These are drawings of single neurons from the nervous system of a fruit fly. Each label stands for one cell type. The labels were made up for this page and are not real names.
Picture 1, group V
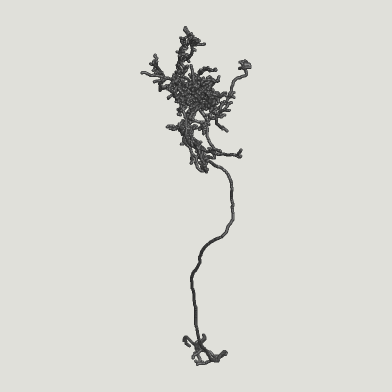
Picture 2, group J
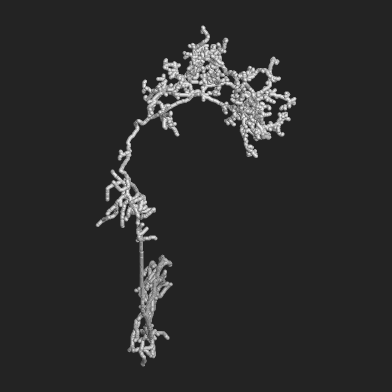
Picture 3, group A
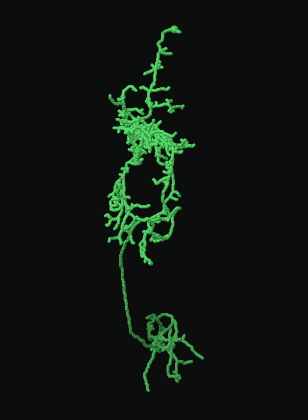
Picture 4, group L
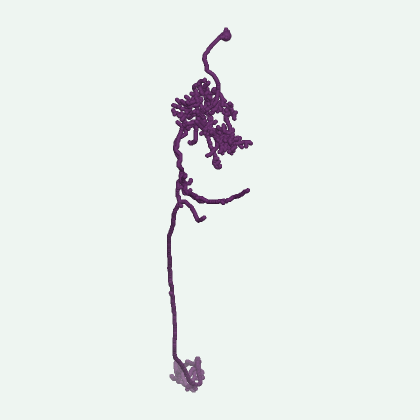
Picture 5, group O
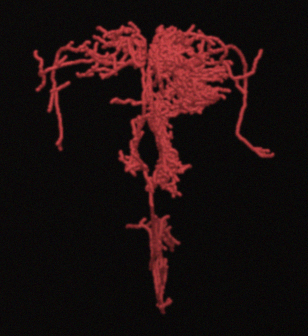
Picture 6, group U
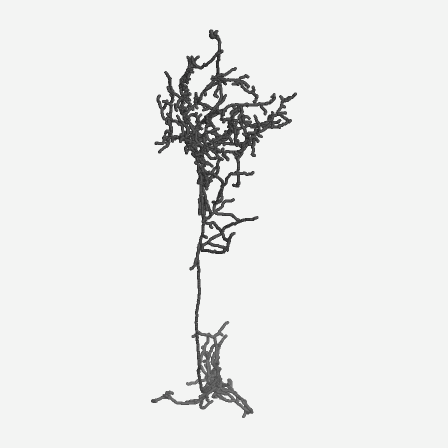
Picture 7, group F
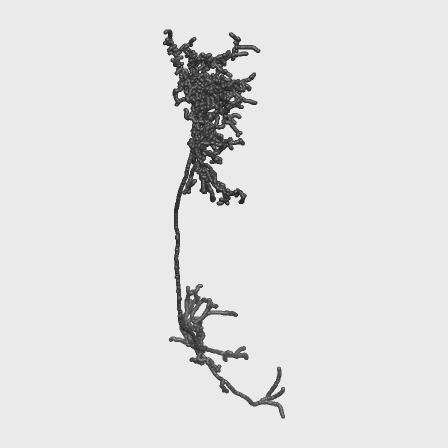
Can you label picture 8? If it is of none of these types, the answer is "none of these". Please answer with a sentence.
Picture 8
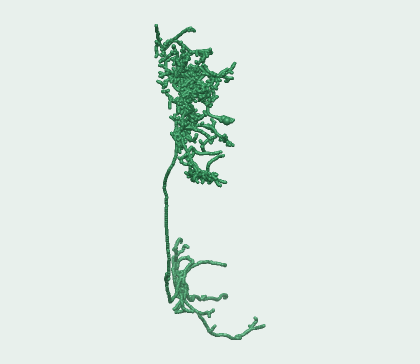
It belongs to group F.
